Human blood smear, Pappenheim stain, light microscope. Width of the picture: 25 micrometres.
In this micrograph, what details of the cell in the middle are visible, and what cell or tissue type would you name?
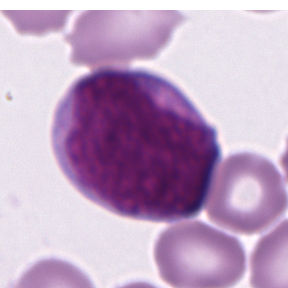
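Starting with the outline, I see it is smooth and oval, and the cell measures about 16 by 13 micrometres. The nucleus takes up most of it, roughly 80% of the cell's area. Its chromatin looks finely stippled and evenly spread, not clumped. What cytoplasm there is forms a narrow rim, widest on the left side, and it is pale grey-blue. This is a myeloblast.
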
